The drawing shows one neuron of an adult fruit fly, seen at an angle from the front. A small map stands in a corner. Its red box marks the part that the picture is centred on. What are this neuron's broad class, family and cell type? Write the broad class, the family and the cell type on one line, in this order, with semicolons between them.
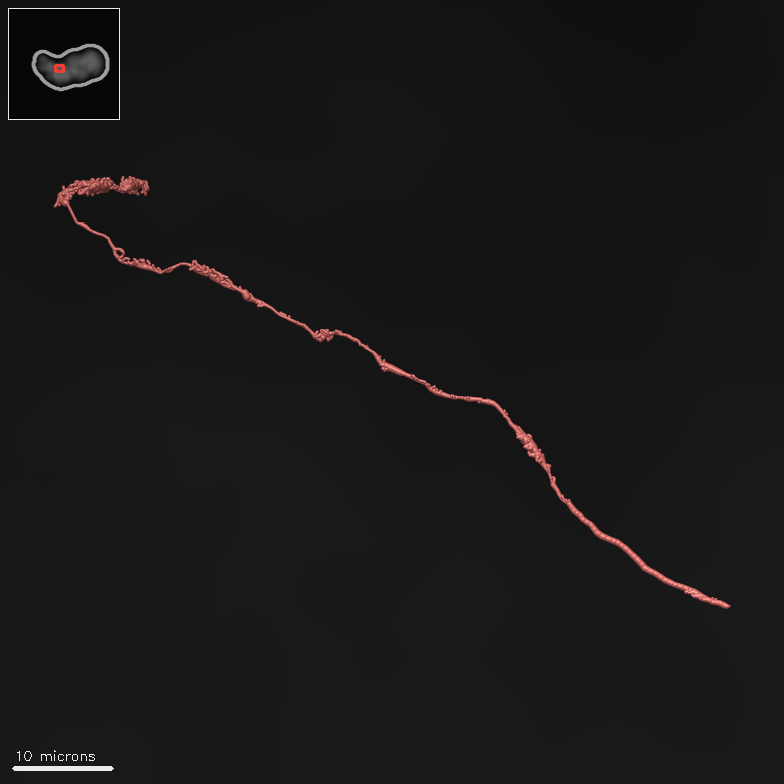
photoreceptor or other optic-lobe sensory neuron; class visual; R8p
